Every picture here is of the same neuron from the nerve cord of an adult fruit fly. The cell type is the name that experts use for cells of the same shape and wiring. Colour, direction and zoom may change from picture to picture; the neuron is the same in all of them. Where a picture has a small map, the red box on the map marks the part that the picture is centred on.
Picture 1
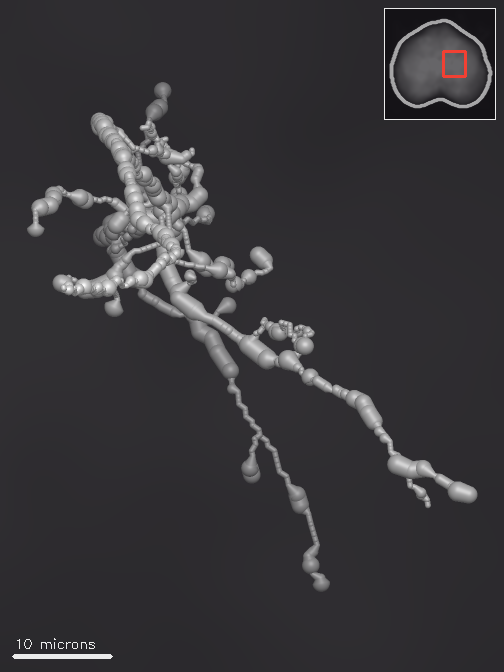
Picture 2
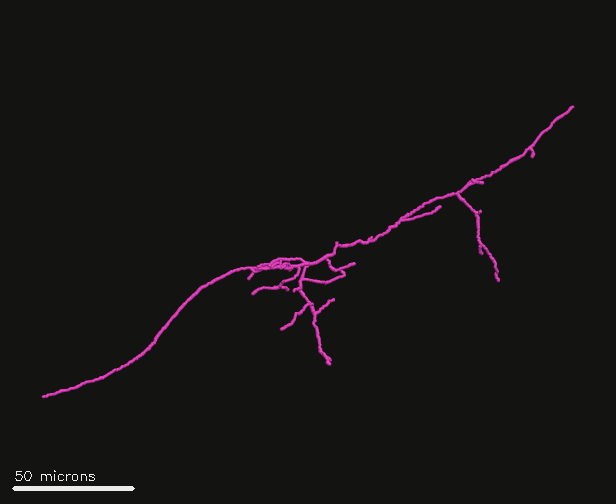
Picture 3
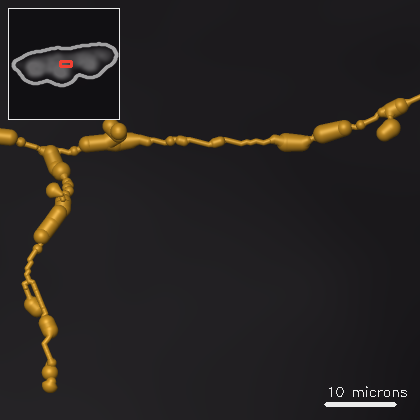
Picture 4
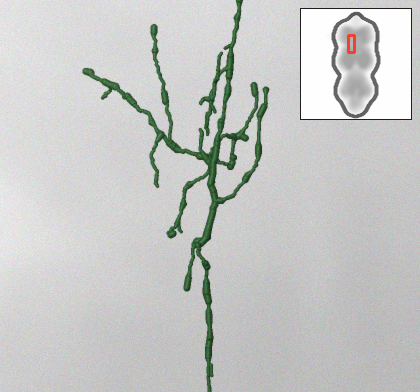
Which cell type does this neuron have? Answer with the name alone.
DNp41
